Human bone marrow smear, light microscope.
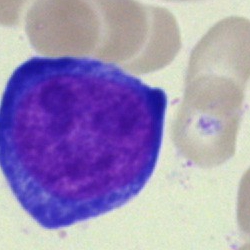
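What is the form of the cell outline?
Irregular, with a squared-off corner at the upper right.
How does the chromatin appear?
Purple, with darker patches separated by paler streaks.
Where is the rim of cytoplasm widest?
At the lower left of the cell.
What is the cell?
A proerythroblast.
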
